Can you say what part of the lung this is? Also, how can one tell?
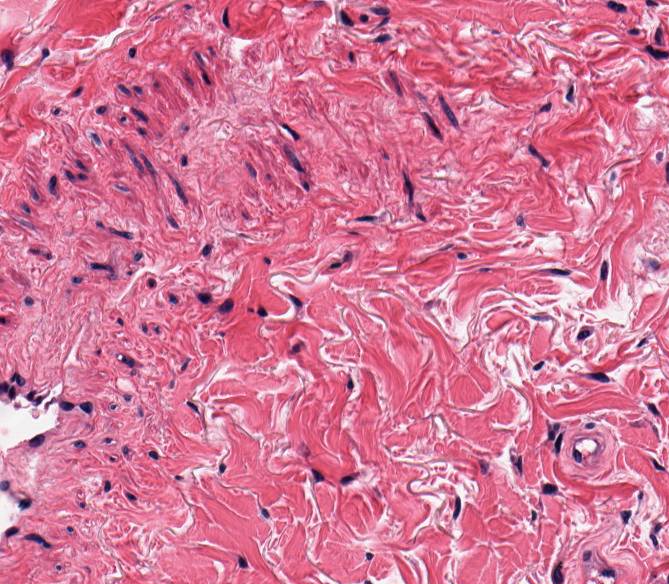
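I'd call this dense connective tissue. What decides it, I think, is the sparse cells: small, dark, spindle-shaped fibroblast nuclei scattered between collagen bundles.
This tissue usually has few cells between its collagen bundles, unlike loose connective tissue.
Many bundles are wavy and curved rather than straight; narrow white clefts between many of them fit shrinkage during processing. One small vessel, with a round lumen and concentric wall, sits near the lower right edge.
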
